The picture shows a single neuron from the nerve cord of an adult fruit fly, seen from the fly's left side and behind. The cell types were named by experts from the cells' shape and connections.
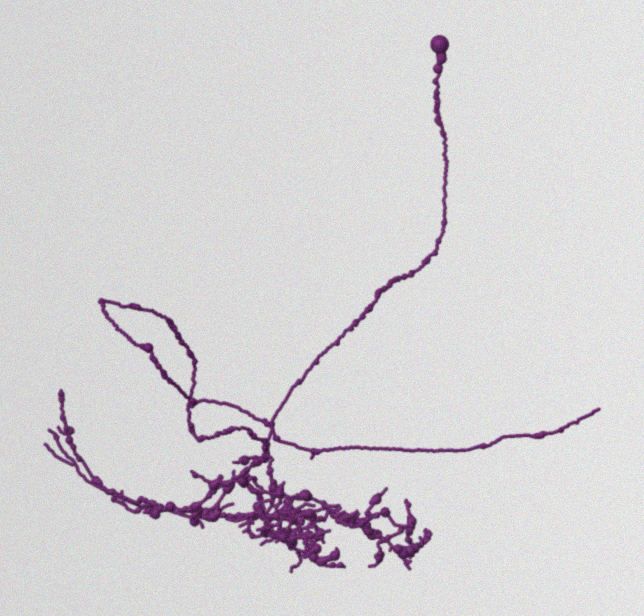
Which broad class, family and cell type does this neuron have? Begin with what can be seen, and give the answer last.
Dozens of branch ends can be seen. As drawn here it is about as wide as it is tall. It is a nerve-cord intrinsic neuron. Its family is hemilineage 23B. It is of cell type IN23B088.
